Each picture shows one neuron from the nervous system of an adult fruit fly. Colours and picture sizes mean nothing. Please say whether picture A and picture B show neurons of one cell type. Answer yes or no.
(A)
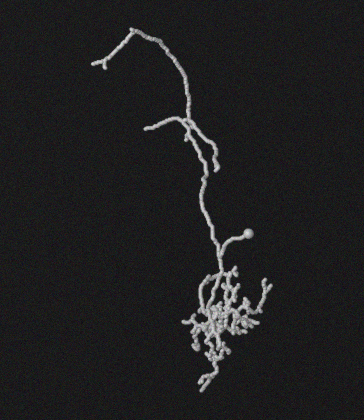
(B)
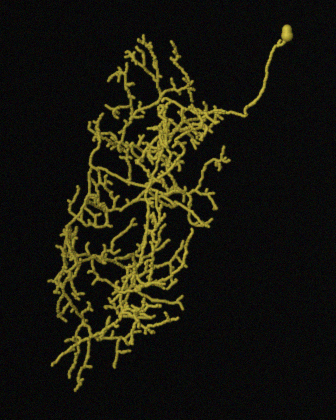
no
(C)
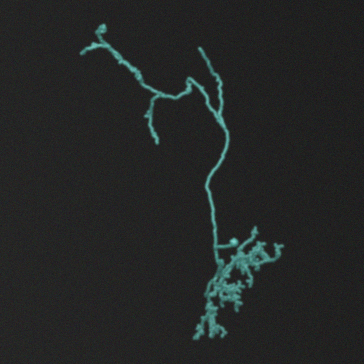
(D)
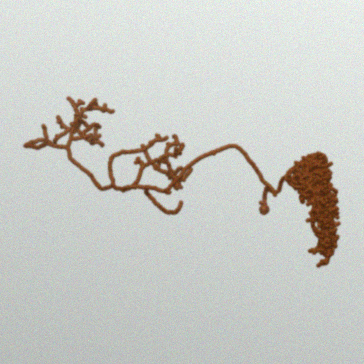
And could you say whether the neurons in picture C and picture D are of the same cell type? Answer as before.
no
